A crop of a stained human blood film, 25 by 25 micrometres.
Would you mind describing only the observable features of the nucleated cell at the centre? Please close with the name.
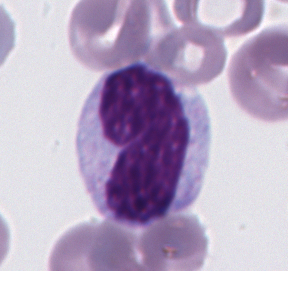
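Look first at the deep notch in the left side of the nucleus. The nucleus measures about 14 by 8 micrometres and fills about 60% of the cell's area. Its chromatin is dark purple and clumped, with paler streaks between the clumps. The cytoplasm, pale greyish blue, forms a rim widest on the left of the nucleus. You are looking at a band neutrophil.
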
